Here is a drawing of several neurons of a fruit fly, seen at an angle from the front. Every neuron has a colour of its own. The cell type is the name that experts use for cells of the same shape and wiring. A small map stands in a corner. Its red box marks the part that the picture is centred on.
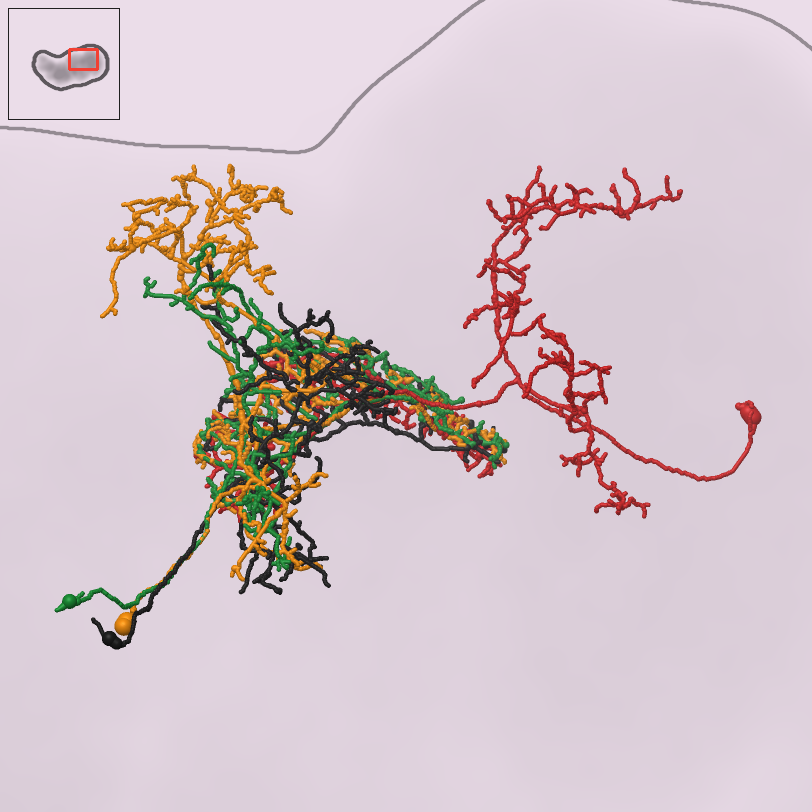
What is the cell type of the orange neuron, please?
FB5AA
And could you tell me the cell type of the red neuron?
FB5C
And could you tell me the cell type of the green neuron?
FB6W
